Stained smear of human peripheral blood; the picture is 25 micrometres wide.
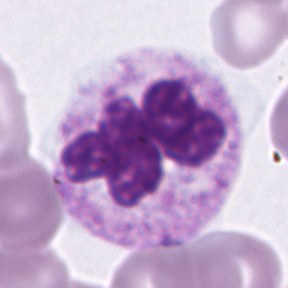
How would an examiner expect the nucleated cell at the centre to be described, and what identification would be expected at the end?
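First, the outline is round and smooth. Second, the chromatin is dark purple and coarsely clumped. Third, the cytoplasm is plentiful and pale pinkish-lilac. Fourth, fine pink-violet granules are scattered throughout it. Last, the name: segmented neutrophil.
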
